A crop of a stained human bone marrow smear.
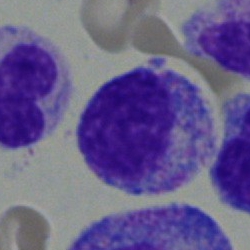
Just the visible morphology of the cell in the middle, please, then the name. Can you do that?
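The cell has a round, smooth outline. Its chromatin is dark purple and fairly dense, with a slightly mottled texture. The cytoplasm forms a crescent on the right side of the cell and contains no vacuoles. The cell is a myelocyte.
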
